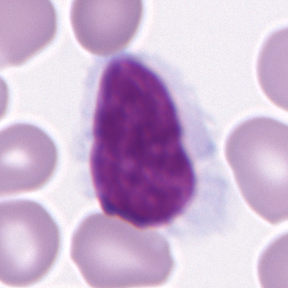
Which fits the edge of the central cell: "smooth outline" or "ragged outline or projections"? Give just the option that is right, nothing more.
Ragged outline or projections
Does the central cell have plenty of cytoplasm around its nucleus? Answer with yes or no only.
No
